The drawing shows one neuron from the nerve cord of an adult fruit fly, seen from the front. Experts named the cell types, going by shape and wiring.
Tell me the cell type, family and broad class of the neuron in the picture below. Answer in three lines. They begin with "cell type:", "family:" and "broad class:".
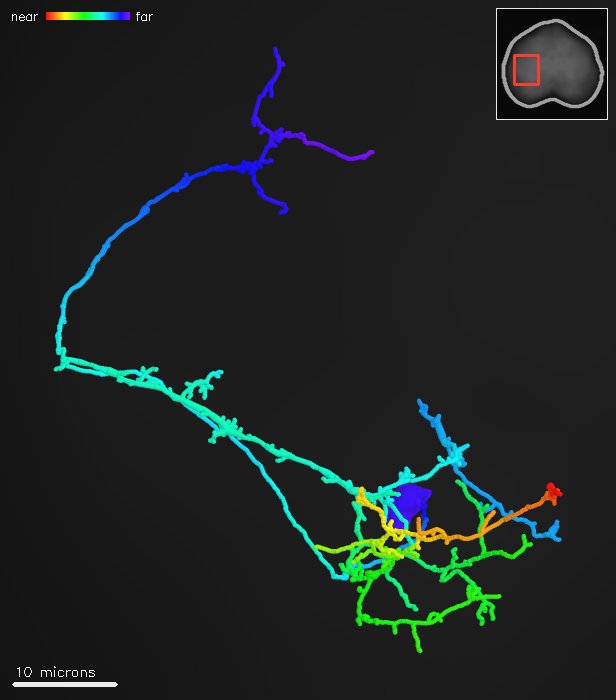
cell type: IN13A067
family: hemilineage 13A
broad class: nerve-cord intrinsic neuron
